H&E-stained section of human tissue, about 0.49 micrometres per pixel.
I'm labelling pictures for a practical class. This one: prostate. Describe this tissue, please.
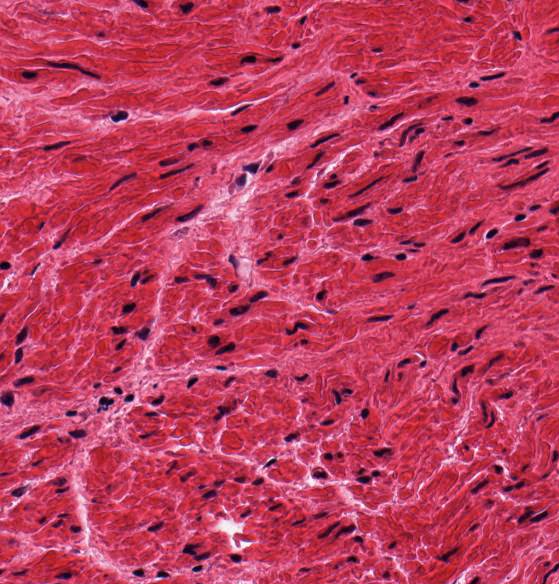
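The whole field is taken up by closely packed pink fibres gathered into bundles. Those bundles head in differing directions, and in the lower half many fibres are cut across, so they show as rounded profiles. Nuclei are dark purple, mostly elongated, and lie along the length of the fibres. The fibre cytoplasm itself stains a deep, fairly even pink-red.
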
